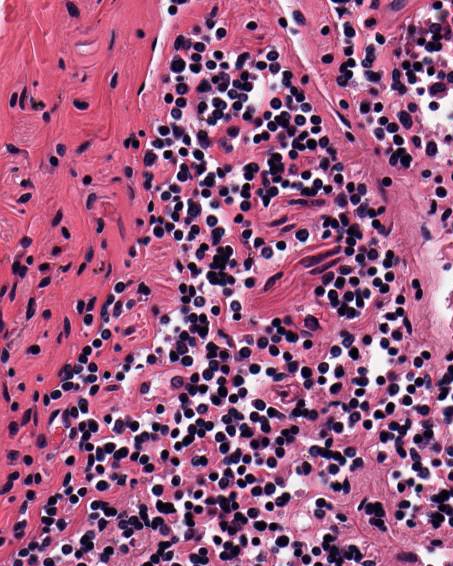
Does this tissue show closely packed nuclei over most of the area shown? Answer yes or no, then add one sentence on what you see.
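Yes. Dense pink fibrous tissue occupies the left edge of the field, while a dense cellular infiltrate fills the centre and right.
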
